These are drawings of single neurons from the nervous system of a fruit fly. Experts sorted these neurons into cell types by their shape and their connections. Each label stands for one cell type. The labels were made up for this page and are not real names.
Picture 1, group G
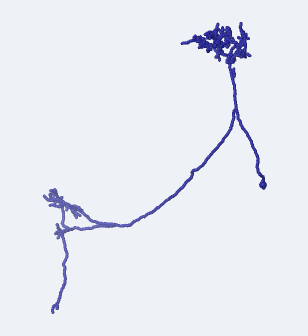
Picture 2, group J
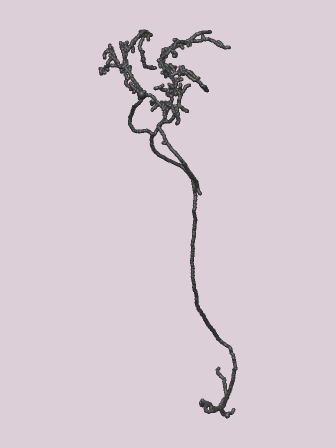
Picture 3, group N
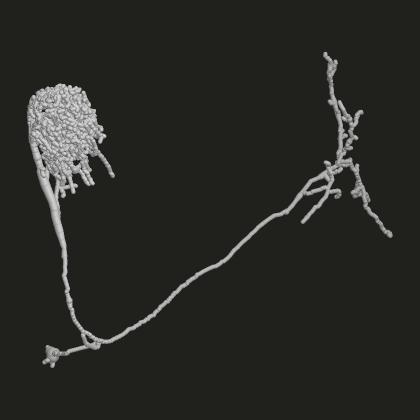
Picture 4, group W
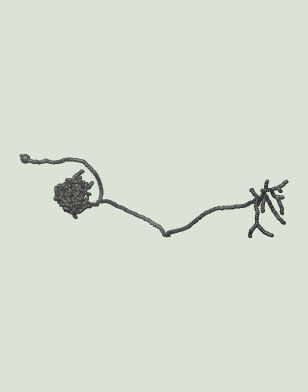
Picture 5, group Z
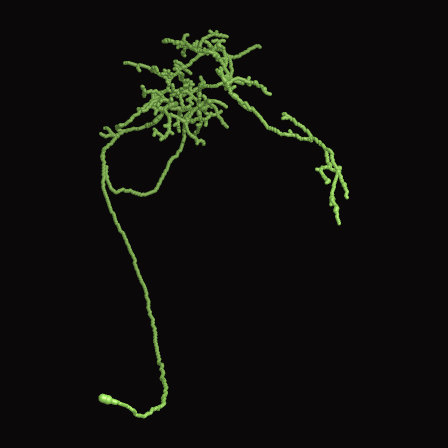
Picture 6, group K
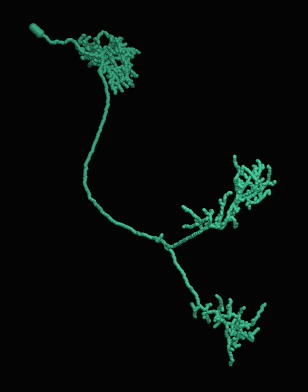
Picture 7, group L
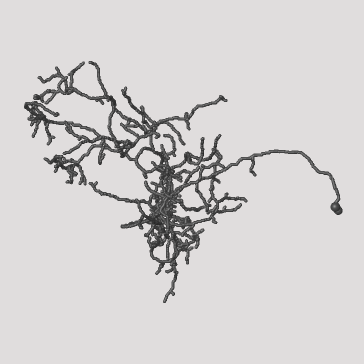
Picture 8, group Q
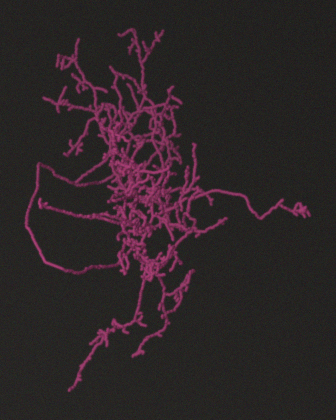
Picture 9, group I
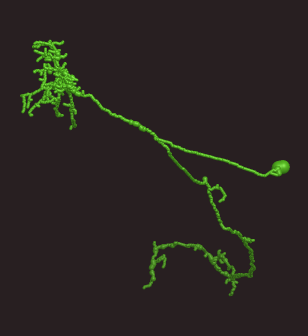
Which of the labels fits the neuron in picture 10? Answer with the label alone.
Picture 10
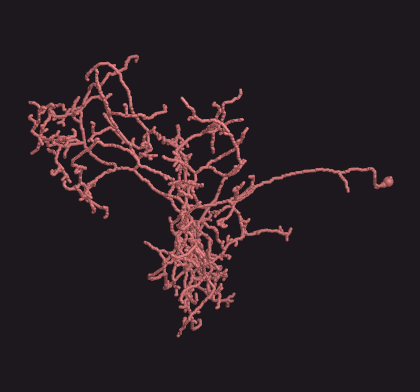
group L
